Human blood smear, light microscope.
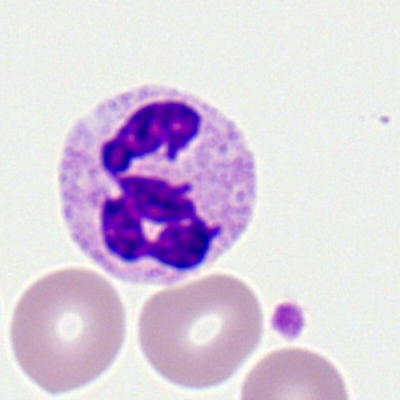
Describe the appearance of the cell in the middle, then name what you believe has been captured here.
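You can see the nucleus broken into separate lobes, held together by thin strands, and the chromatin is dark purple and coarsely clumped. Fine lilac granules are scattered evenly through the cytoplasm, but they're too fine to hide the nucleus. So that's a segmented neutrophil.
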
